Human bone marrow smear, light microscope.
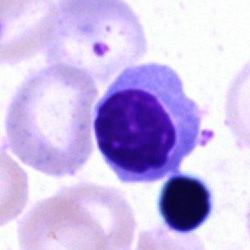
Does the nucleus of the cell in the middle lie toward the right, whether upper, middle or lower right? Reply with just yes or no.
No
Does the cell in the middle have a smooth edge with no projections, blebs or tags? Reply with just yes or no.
No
